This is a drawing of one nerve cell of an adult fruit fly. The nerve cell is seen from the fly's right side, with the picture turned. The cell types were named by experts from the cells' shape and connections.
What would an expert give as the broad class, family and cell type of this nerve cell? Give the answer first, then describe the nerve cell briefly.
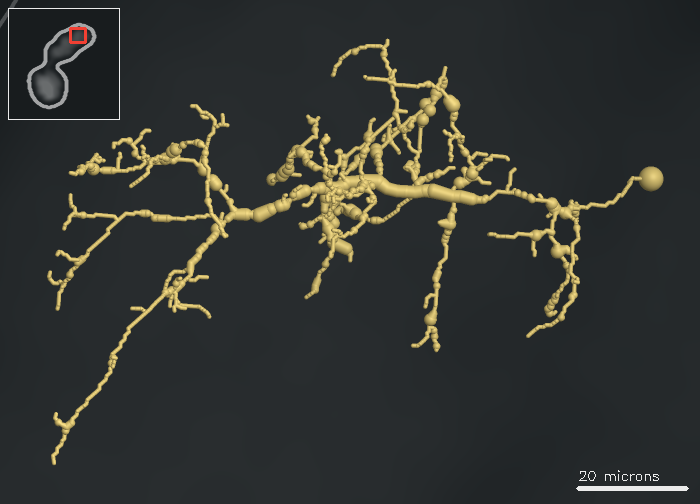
It is a nerve-cord intrinsic neuron. The family is hemilineage 20A.22A. Its cell type is IN20A.22A054. By the scale bar it is about 110 microns wide in this view. The picture shows dozens of branch ends.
